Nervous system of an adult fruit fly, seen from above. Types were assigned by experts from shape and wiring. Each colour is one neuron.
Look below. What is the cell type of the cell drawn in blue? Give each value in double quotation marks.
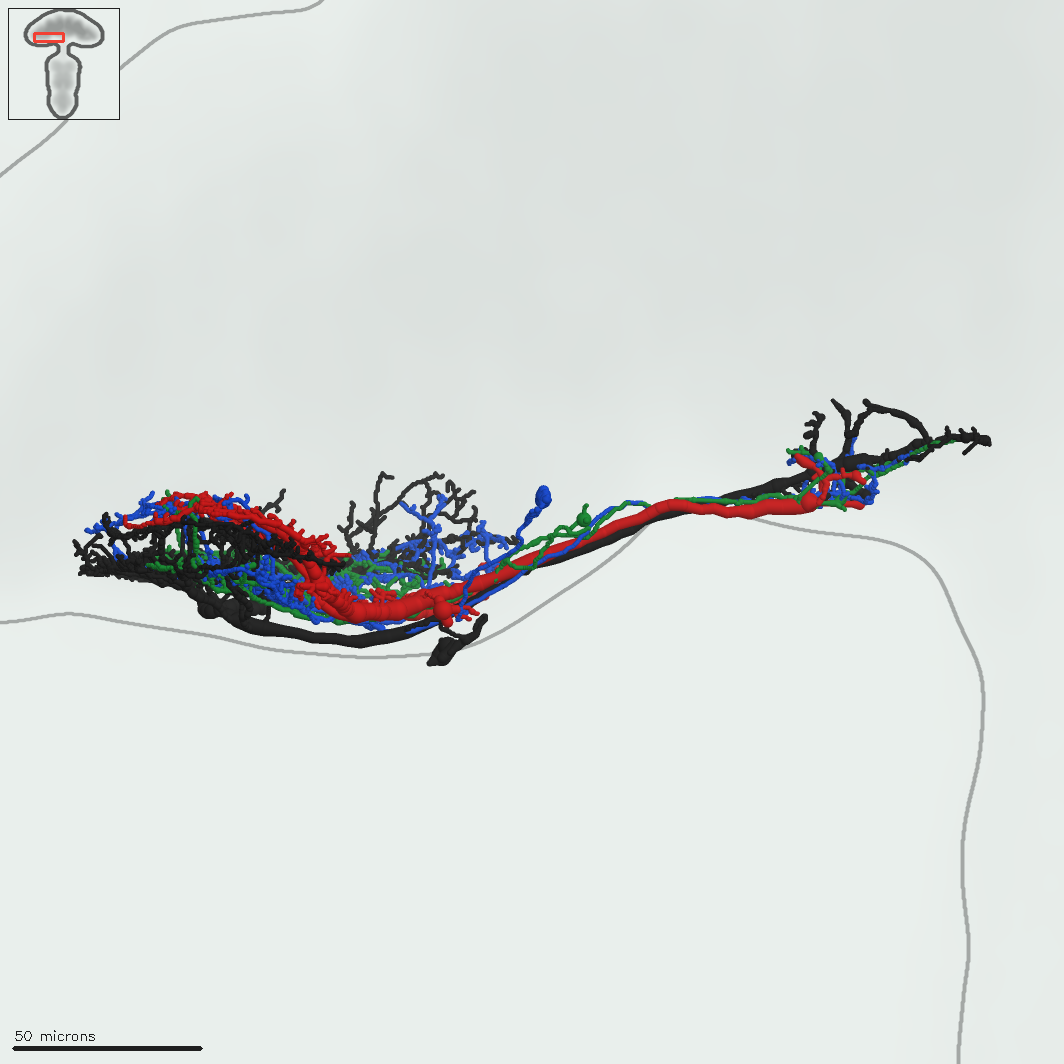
"VST2"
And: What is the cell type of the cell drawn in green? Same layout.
"VST1"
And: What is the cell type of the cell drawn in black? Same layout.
"VSm"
